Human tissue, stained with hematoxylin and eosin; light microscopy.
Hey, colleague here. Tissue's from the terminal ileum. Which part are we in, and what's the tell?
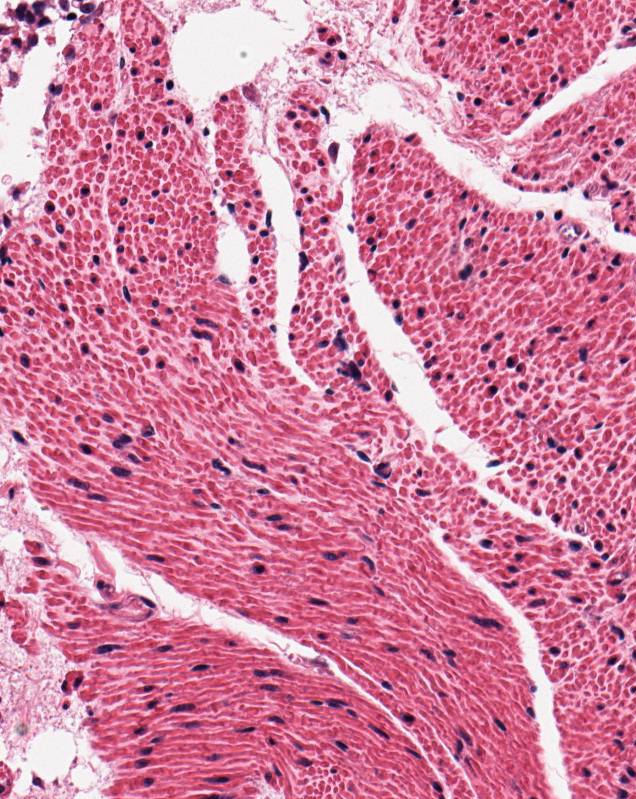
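Field: smooth muscle. Bundles of smooth muscle cells separated by narrow clefts make up almost all of it. Upper right cut in cross-section, lower left lengthwise. Lengthwise-cut cells: dark, elongated, cigar-shaped nuclei. Cytoplasm evenly eosinophilic, no visible cross-striations.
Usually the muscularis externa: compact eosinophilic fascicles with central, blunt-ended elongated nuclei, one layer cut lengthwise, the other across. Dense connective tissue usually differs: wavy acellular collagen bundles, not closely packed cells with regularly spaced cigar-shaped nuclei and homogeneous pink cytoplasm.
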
